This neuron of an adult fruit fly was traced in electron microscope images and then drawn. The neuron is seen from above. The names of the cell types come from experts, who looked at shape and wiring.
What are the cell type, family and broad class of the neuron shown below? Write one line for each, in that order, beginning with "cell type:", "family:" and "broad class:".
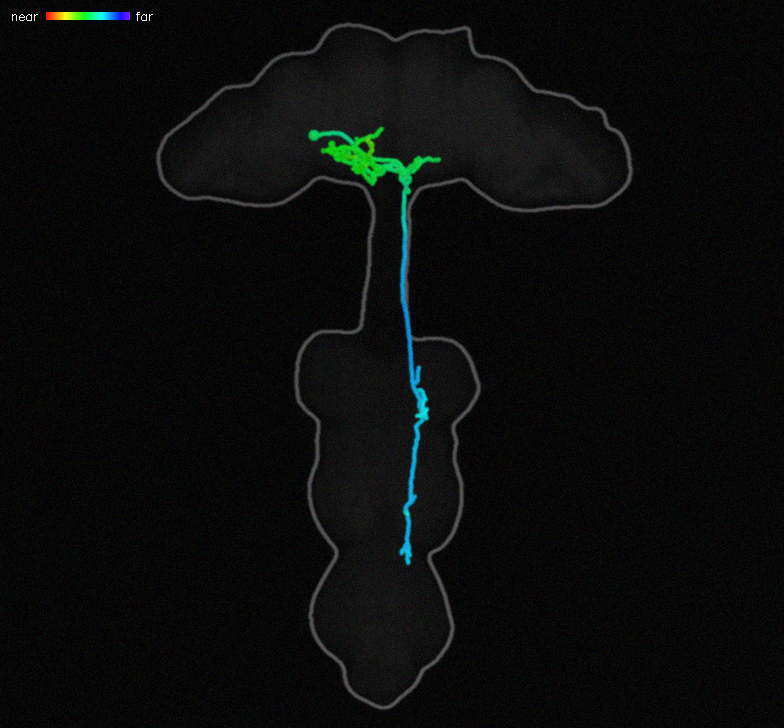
cell type: DNge183
family: hemilineage LB7
broad class: descending neuron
